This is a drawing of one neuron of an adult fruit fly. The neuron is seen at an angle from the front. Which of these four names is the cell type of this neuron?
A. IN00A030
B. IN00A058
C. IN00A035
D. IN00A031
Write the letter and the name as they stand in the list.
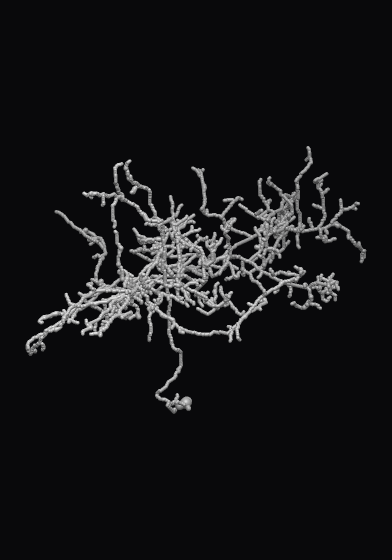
C. IN00A035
